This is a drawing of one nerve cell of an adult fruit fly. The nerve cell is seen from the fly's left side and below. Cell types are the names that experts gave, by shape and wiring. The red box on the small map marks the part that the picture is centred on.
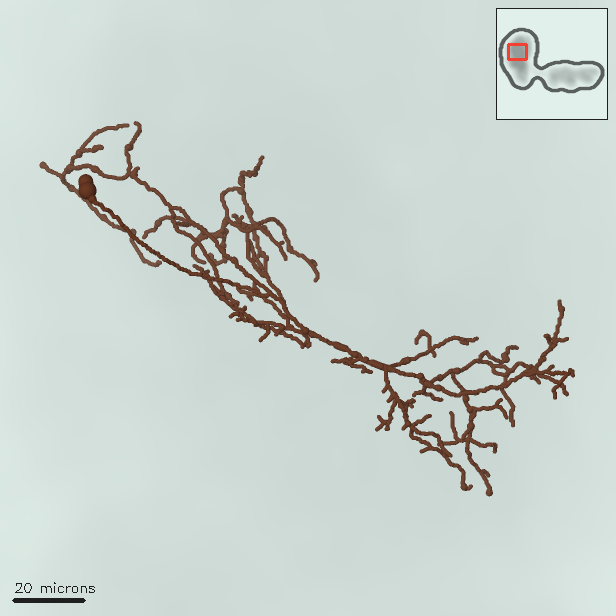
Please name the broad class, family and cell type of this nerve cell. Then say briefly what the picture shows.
Its broad class is central-brain intrinsic neuron. The family is hemilineage LALa1_anterior. Its cell type is LAL056. By the scale bar it is about 150 microns wide in this view. Dozens of branch ends can be seen.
